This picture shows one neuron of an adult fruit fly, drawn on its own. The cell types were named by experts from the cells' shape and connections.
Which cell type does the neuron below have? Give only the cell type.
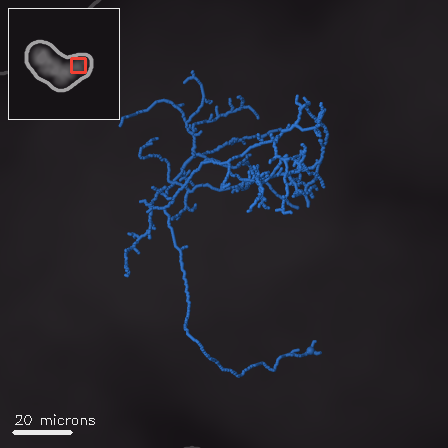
IN13B090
